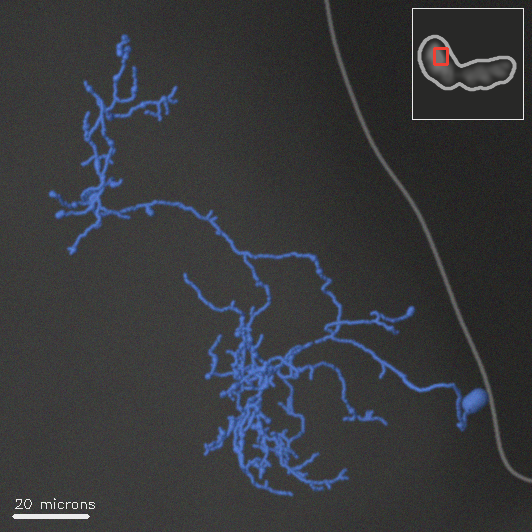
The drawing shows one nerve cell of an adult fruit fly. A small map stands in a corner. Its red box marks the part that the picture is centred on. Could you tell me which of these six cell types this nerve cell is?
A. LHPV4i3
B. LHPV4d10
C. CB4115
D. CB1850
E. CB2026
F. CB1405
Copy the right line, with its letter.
E. CB2026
